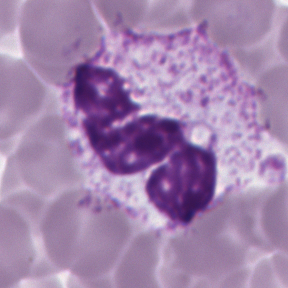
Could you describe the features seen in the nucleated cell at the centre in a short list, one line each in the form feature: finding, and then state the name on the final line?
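Chromatin: dark purple, densely clumped
Cytoplasm: plentiful and very pale, almost colourless
Granules: fine, violet, scattered through the cytoplasm
Clear spot: one, small and round, in the cytoplasm just right of the nucleus
Name: segmented neutrophil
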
